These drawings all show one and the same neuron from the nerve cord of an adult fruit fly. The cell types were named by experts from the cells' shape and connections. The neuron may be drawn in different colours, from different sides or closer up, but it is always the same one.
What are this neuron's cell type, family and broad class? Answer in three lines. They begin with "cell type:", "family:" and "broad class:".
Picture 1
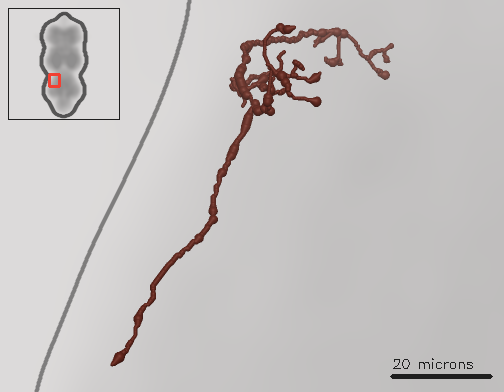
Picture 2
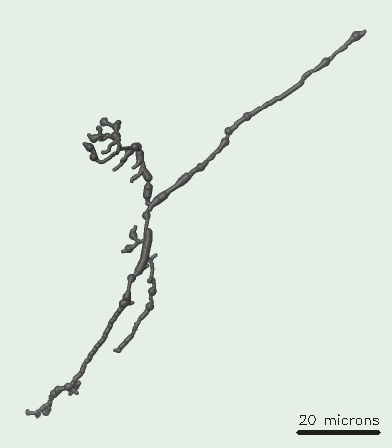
cell type: SNta03
family: class mechanosensory tactile
broad class: sensory neuron entering the nerve cord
